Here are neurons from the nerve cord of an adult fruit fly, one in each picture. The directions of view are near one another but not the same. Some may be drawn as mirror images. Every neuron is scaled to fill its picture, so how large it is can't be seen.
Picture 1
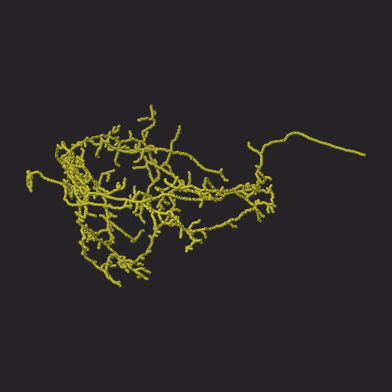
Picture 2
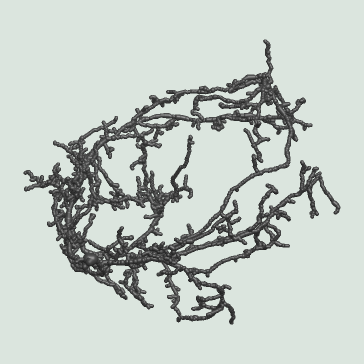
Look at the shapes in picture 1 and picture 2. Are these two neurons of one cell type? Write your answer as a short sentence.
They are of different cell types.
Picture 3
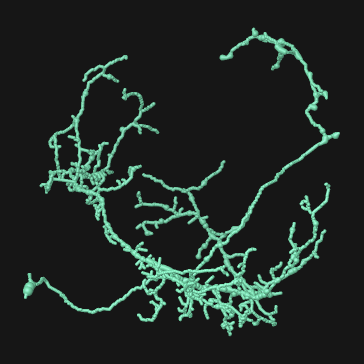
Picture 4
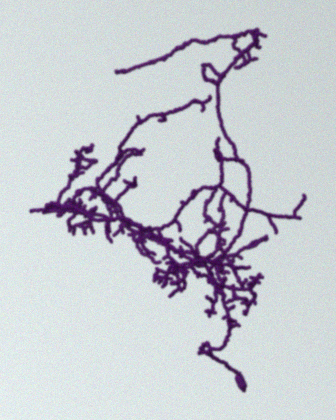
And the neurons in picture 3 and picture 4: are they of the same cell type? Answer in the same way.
They are of the same cell type.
